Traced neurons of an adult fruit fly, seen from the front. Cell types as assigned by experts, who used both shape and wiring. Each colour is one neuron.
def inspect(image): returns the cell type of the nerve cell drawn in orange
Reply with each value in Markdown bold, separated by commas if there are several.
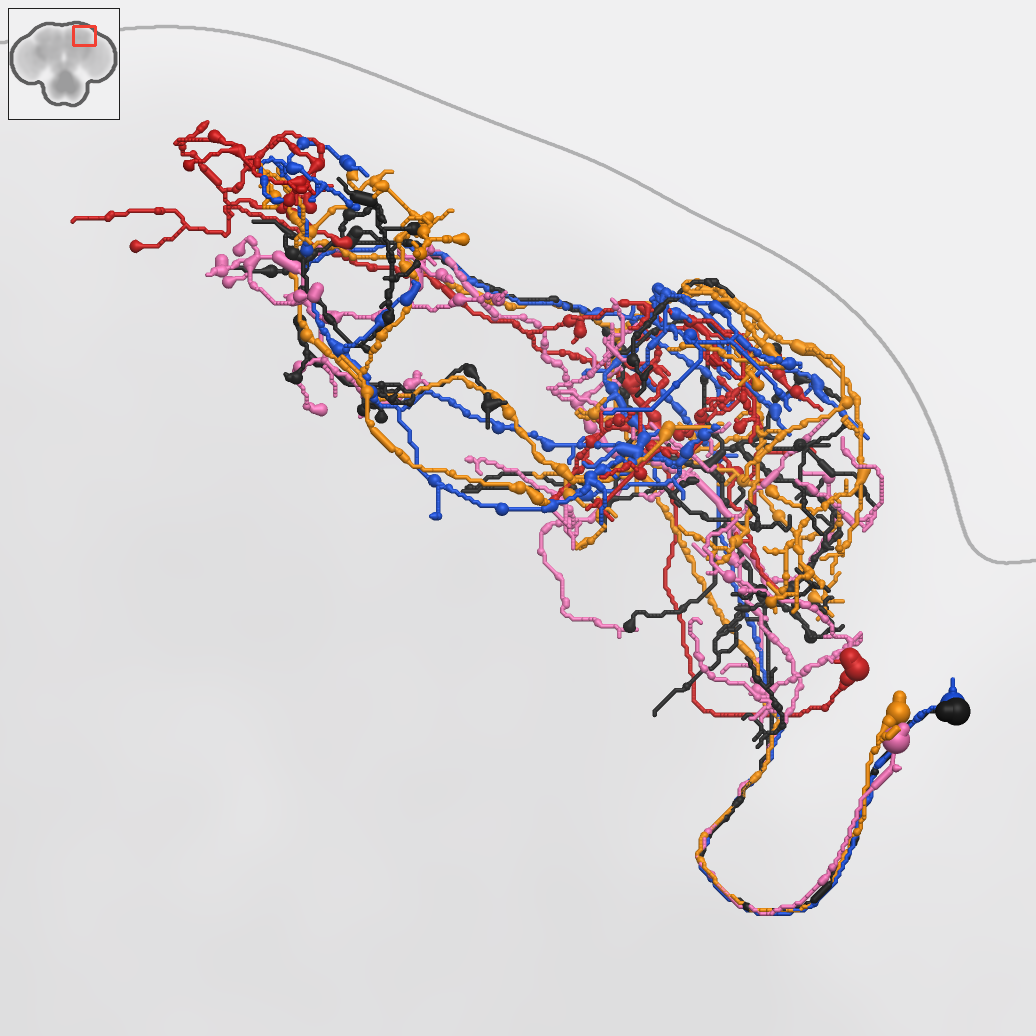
**CB3274**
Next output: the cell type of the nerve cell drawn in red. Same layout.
**CB2292**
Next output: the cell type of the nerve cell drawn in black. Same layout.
**CB0996**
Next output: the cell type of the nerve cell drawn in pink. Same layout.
**CB2907**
